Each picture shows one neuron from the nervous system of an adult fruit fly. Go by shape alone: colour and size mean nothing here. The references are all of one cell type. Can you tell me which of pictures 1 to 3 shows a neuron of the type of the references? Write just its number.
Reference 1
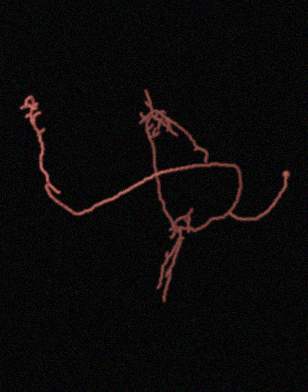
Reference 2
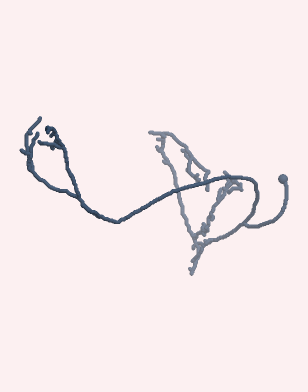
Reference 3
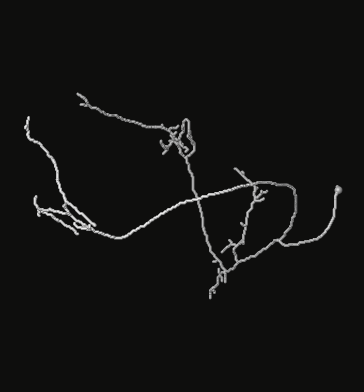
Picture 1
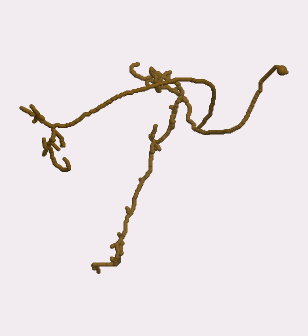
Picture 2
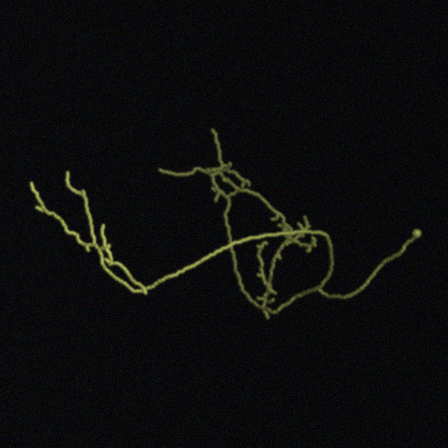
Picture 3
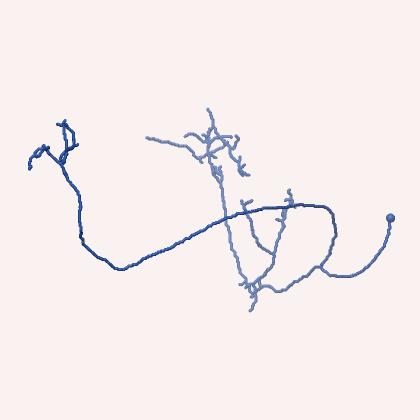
3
